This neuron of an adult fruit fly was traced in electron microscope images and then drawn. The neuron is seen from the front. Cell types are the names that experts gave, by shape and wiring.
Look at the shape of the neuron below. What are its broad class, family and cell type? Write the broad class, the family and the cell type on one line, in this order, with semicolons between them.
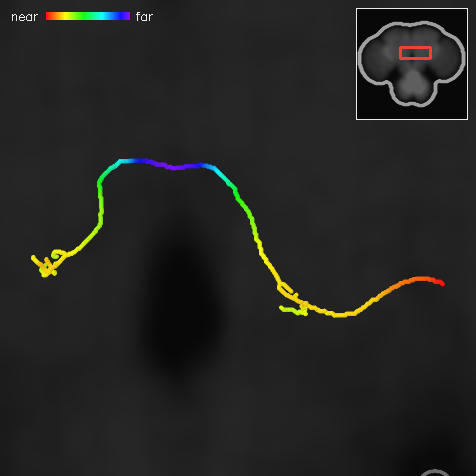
sensory neuron entering the brain; class olfactory; ORN_VA7m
